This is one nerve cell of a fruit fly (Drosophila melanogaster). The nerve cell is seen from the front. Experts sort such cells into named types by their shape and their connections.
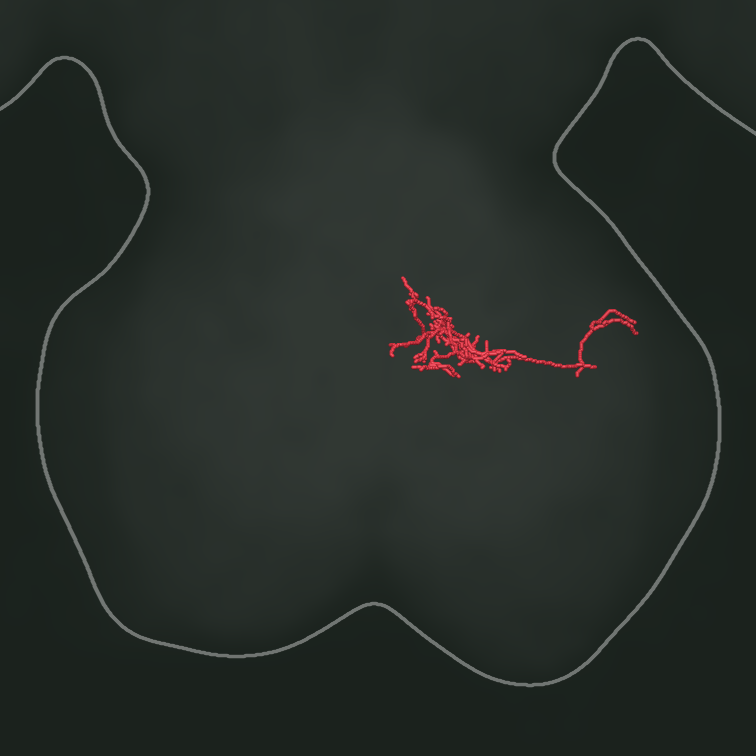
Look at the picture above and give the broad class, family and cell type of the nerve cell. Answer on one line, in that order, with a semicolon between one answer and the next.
nerve-cord intrinsic neuron; hemilineage 01A; IN01A060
